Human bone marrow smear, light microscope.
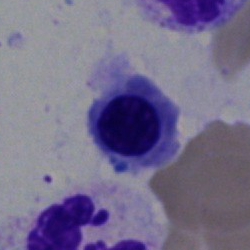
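Erythroblast in a stained bone marrow smear, the central cell. First, its outline is irregular and bumpy. Second, the nucleus occupies most of the cell. Third, the cytoplasm shows no granules. Last, a pale, wispy cytoplasmic extension reaches out from the upper left.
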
